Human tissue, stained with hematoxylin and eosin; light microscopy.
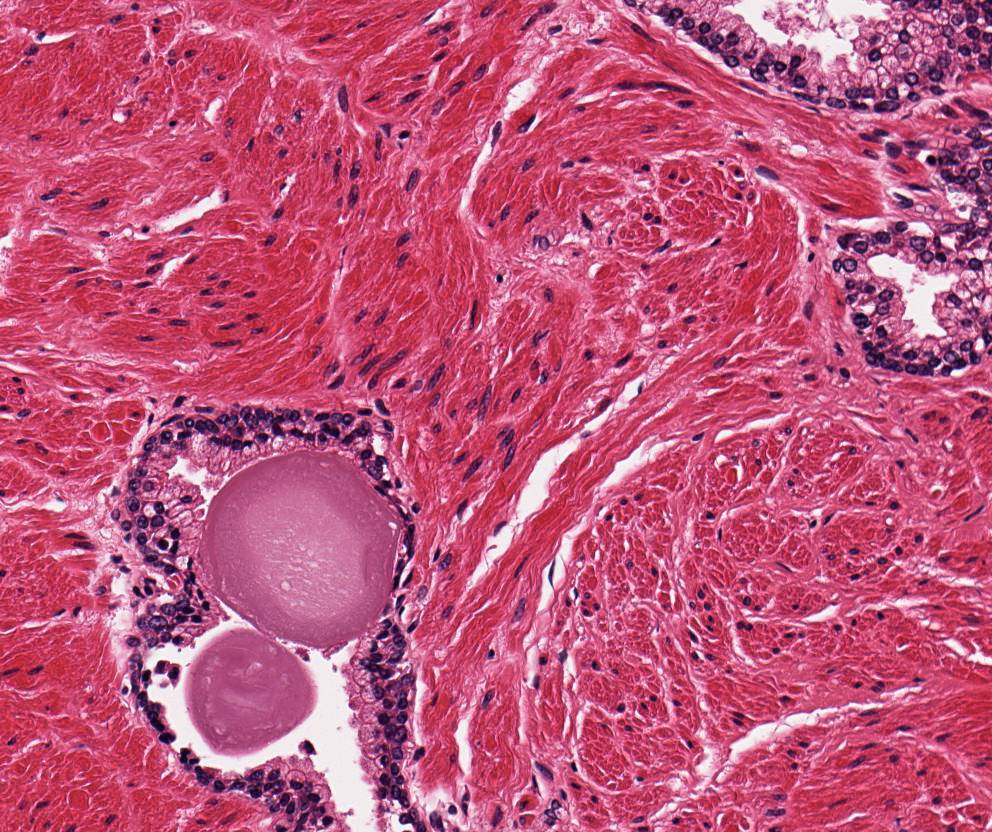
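Prostate: smooth muscle bundles run in different directions, those at lower right cut across into small rounded profiles. Longitudinally cut bundles have dark, elongated, cigar-shaped nuclei. Glands are lined by epithelial cells with pale, clear to finely vacuolated cytoplasm; beneath them, small dark nuclei form an outer row.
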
